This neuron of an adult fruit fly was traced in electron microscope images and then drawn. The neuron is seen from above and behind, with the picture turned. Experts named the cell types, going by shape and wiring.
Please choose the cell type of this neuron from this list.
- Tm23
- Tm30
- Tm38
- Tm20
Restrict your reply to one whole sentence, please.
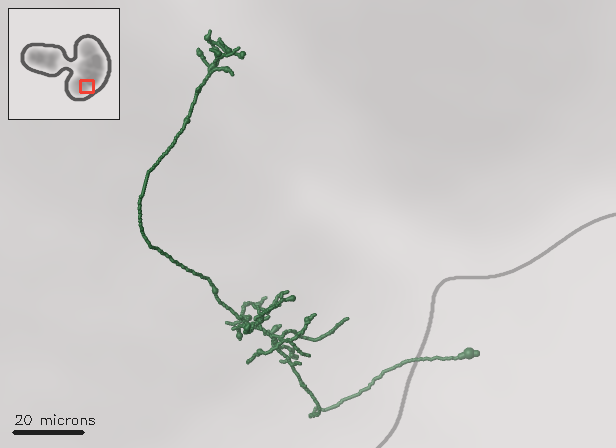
The neuron is of cell type Tm38.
